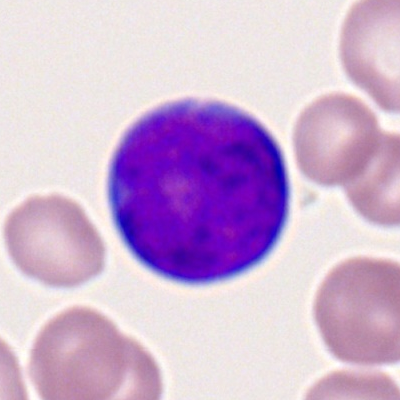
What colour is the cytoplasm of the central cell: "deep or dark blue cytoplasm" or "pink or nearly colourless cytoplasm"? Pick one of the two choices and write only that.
Deep or dark blue cytoplasm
